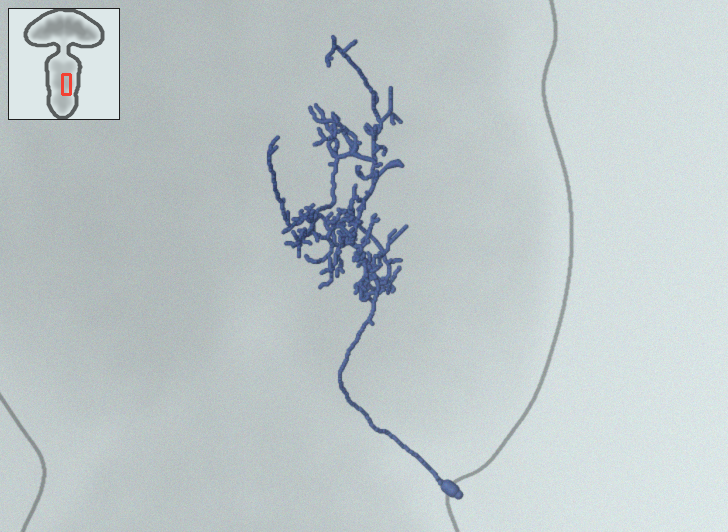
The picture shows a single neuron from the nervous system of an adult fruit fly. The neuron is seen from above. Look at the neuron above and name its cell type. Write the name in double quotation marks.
"IN21A027"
